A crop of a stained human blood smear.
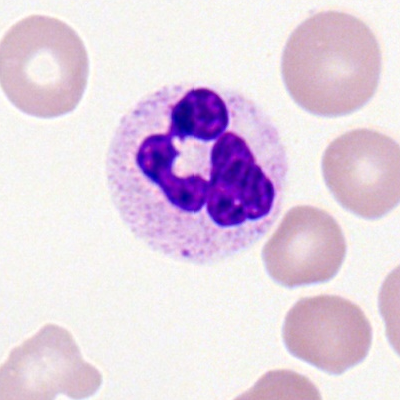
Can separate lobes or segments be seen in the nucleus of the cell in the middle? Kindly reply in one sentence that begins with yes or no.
Yes, what the nucleus of this cell shows is division into separate lobes.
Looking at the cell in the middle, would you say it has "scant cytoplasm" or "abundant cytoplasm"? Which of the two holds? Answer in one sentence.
A wide area of cytoplasm encircles its nucleus.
